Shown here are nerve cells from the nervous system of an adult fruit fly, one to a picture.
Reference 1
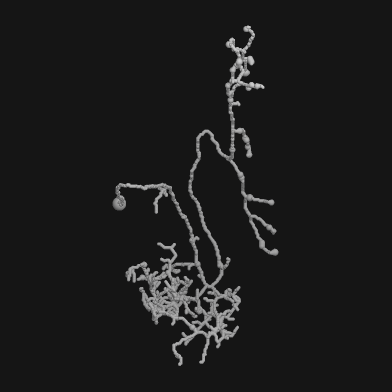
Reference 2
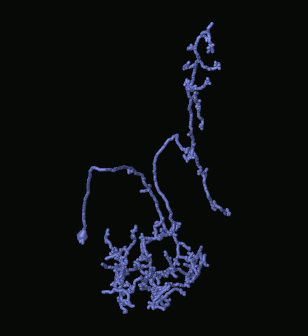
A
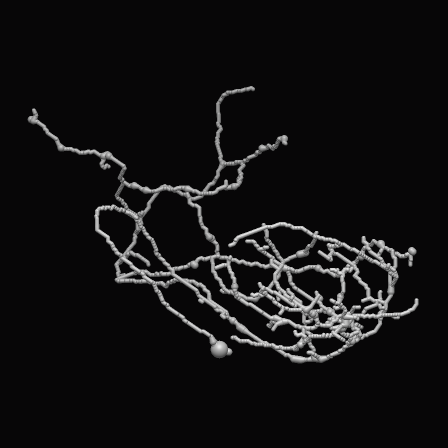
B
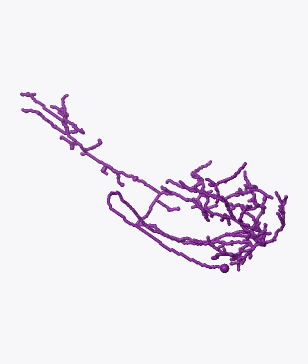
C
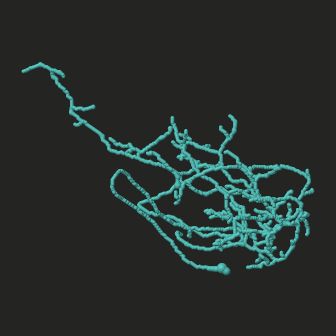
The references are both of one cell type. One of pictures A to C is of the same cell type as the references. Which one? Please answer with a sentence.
Picture B shows a nerve cell of the same cell type.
